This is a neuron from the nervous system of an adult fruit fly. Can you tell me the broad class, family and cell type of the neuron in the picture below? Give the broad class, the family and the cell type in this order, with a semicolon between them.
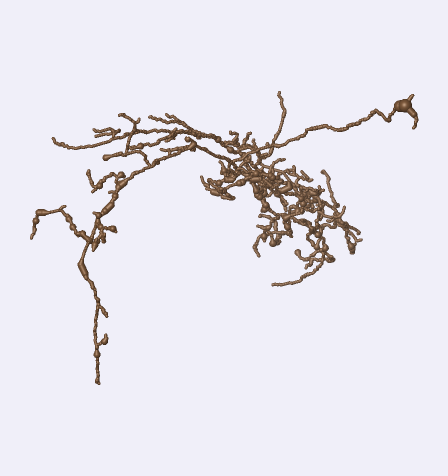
central-brain intrinsic neuron; hemilineage LALa1_posterior; WEDPN16_d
